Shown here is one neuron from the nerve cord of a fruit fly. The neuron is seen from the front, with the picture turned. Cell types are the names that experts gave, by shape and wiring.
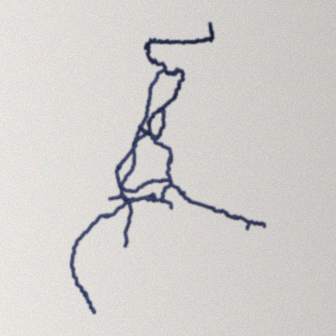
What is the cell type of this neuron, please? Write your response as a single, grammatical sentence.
The cell type carried by this neuron is DNg106.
